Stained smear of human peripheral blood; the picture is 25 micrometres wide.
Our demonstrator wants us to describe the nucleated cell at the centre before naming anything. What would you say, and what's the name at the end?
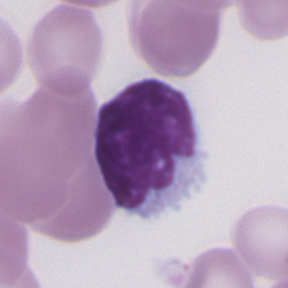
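Taking the features in turn, the cell measures about 12 by 10 micrometres and its nucleus about 11 by 9 micrometres, filling about 80% of the cell's area. The chromatin is dark purple and coarse, broken by a few small paler patches. The cytoplasm, a very pale greyish lilac far lighter than the nucleus, appears mainly as a narrow pale crescent along the lower right side. Along that lower right edge it is ragged, with fine hair-like projections. This is a typical lymphocyte.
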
